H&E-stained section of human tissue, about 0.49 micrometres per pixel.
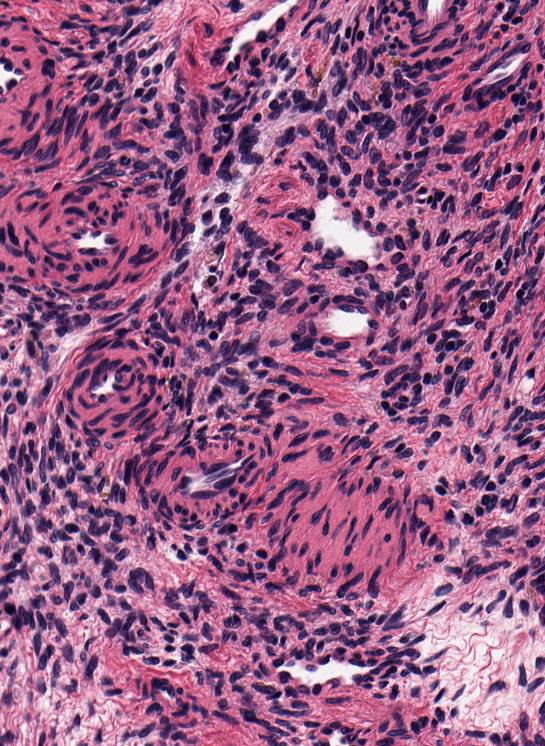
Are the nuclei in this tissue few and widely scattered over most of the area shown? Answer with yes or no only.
No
